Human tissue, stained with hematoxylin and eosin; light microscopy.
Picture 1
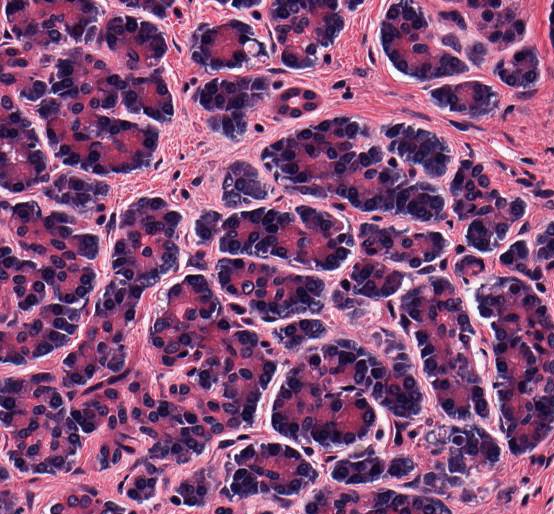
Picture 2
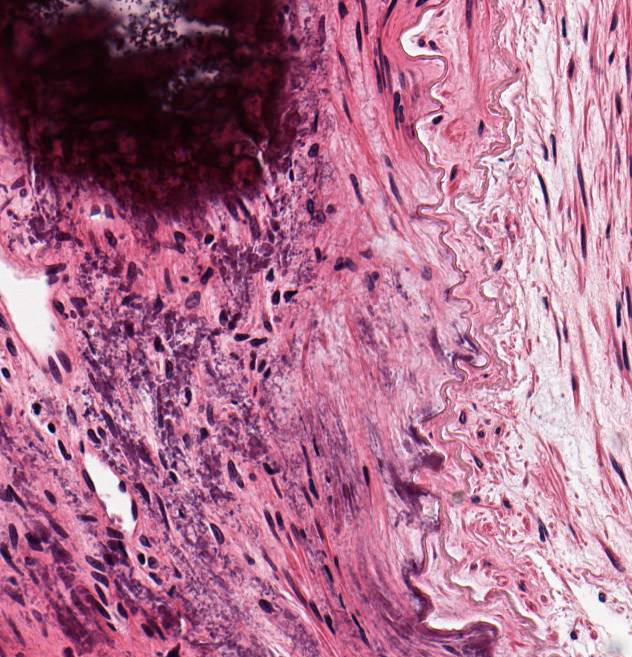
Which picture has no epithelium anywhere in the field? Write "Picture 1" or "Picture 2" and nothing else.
Picture 2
